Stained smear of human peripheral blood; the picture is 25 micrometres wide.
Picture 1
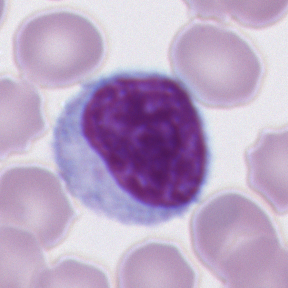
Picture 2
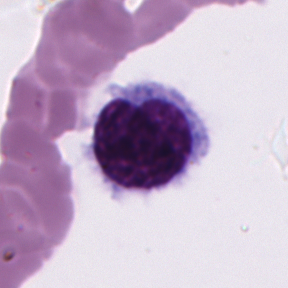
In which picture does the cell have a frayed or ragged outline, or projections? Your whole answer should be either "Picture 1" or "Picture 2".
Picture 2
